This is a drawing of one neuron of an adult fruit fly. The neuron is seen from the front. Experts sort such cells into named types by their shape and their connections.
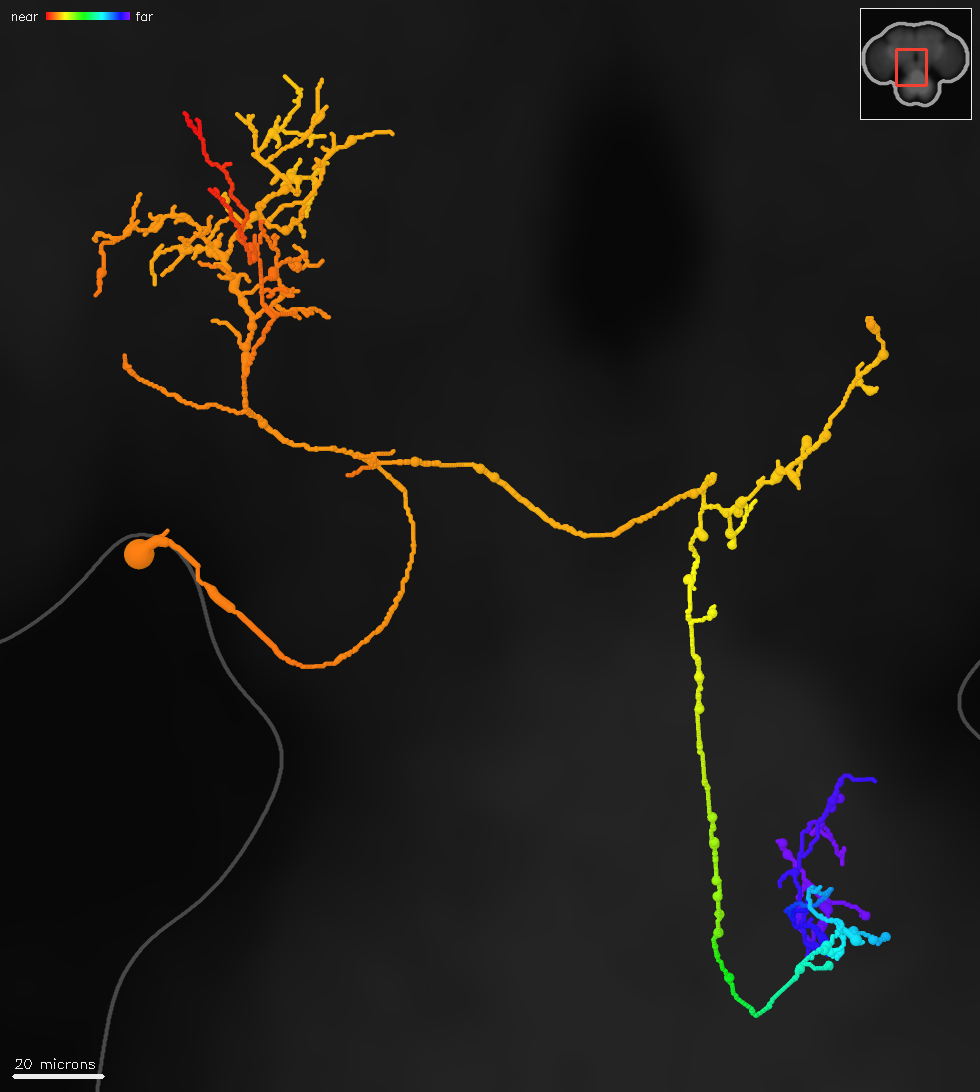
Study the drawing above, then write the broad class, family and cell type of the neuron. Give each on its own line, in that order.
descending neuron
hemilineage LB7
DNg36_a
